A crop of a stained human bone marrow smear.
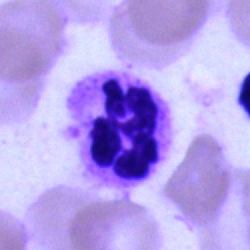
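Segmented neutrophil: the central cell has a roughly round outline. Its chromatin is dense and dark purple throughout the lobes. A moderate rim of pale pinkish-lilac cytoplasm surrounds the nucleus, with small purple granules scattered through it, most noticeable at the upper left.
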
